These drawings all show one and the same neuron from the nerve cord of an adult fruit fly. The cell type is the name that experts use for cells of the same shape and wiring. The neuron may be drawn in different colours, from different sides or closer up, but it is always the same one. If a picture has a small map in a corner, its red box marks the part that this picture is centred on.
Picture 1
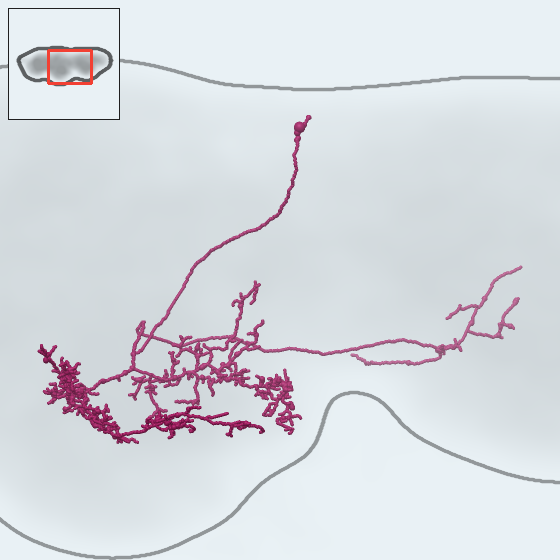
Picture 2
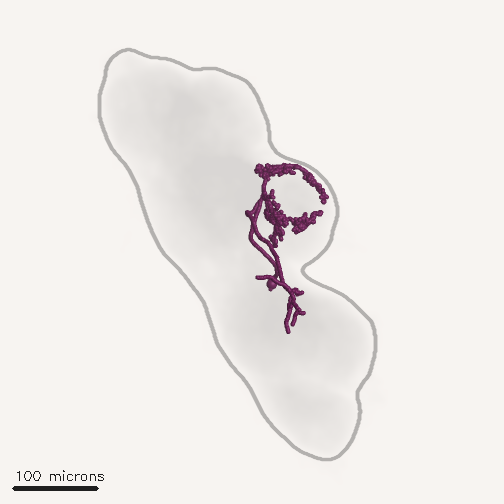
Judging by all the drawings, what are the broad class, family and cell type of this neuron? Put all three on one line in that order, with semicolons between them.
nerve-cord intrinsic neuron; hemilineage 23B; IN23B049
